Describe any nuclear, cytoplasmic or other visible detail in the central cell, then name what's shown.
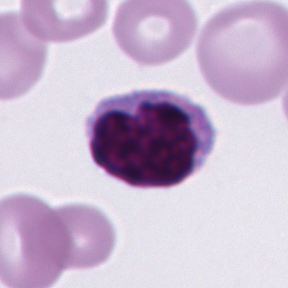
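Beginning with shape, the cell outline is oval and wider than it is tall. Moving to the nucleus, its upper edge carries a shallow notch. Its chromatin is dark purple and coarsely clumped. A search for nucleoli finds none. The central cell is a typical lymphocyte.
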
